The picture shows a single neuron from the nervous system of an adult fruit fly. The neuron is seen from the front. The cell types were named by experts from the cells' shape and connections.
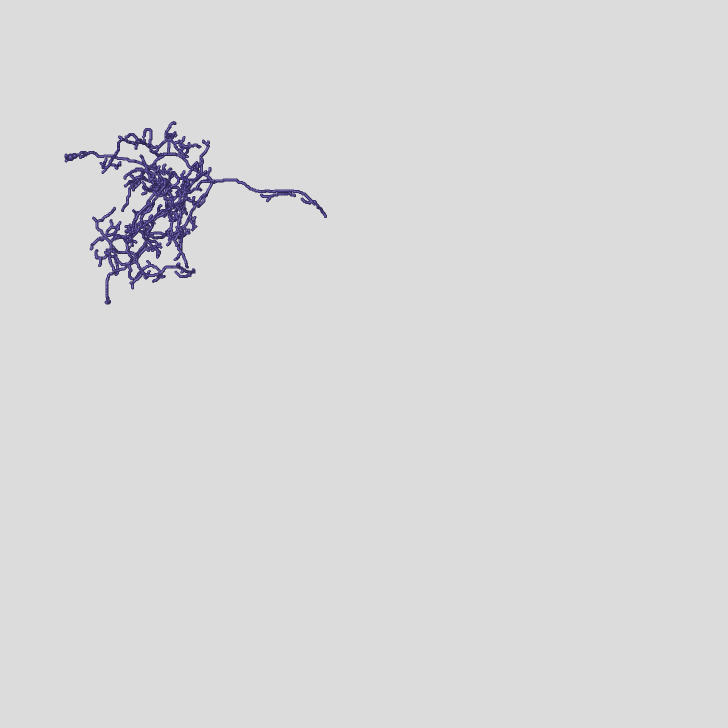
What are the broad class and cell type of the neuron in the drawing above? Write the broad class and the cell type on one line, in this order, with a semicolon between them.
central-brain intrinsic neuron; CB0510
